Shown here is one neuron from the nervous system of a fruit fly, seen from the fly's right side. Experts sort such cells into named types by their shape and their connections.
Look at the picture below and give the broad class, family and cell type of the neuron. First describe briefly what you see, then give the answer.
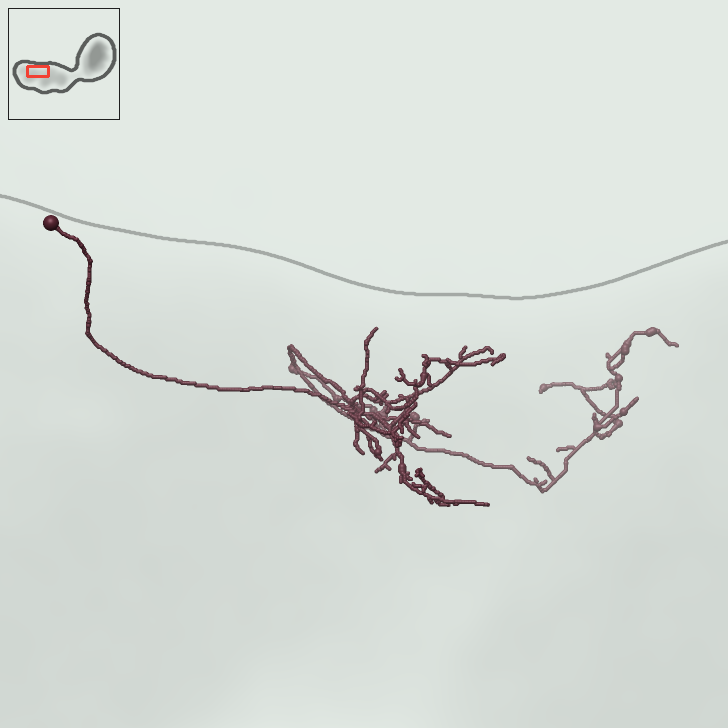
In this view it is wider than it is tall. Its broad class is nerve-cord intrinsic neuron. The family is hemilineage 06A. It is of cell type IN06A129.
